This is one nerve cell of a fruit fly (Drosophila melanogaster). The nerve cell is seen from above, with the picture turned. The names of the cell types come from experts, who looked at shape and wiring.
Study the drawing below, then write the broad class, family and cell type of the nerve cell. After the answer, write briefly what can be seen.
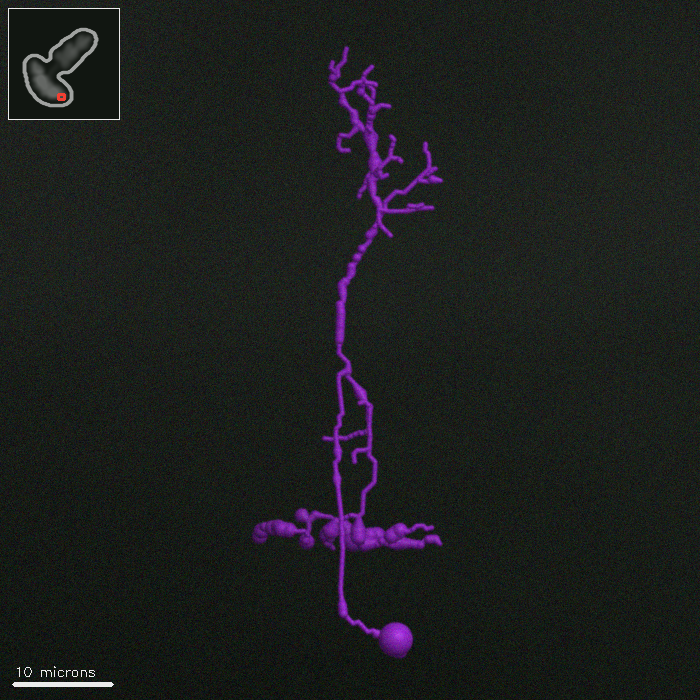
Its broad class is optic-lobe intrinsic neuron. The family is Mi. The cell type is Mi13. It lies in the brain. Its cell body lies at the bottom of the picture. By the scale bar it is about 60 microns tall in this view.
